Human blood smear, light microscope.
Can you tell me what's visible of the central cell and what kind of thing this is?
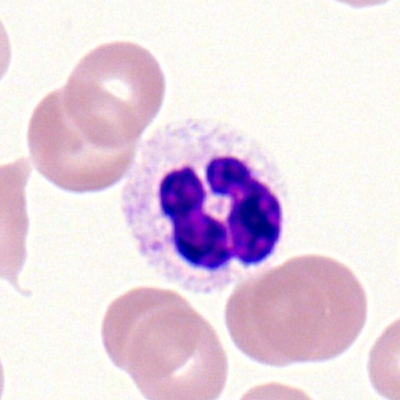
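The cell presents a round, smooth outline. Its cytoplasm is pale pink-lilac rather than blue, sprinkled with fine, faint lilac granules. No vacuoles are seen in the cytoplasm. The cell described is a segmented neutrophil.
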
